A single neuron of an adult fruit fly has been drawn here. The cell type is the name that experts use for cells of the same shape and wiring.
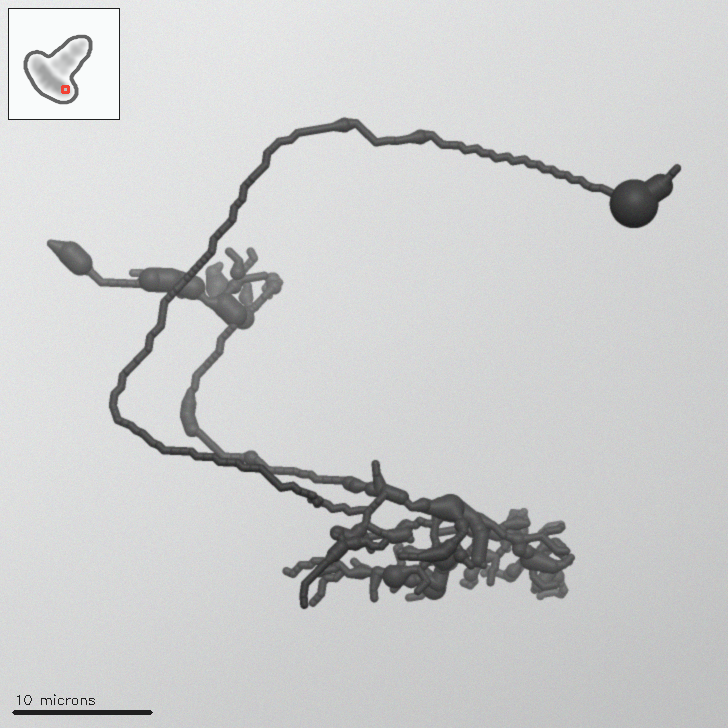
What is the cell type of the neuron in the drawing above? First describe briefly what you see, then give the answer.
The cell body is at the upper right of the picture. By the scale bar it is about 45 microns wide in this view. The picture shows dozens of branch ends. It is an optic-lobe intrinsic neuron. It is of cell type T4b.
